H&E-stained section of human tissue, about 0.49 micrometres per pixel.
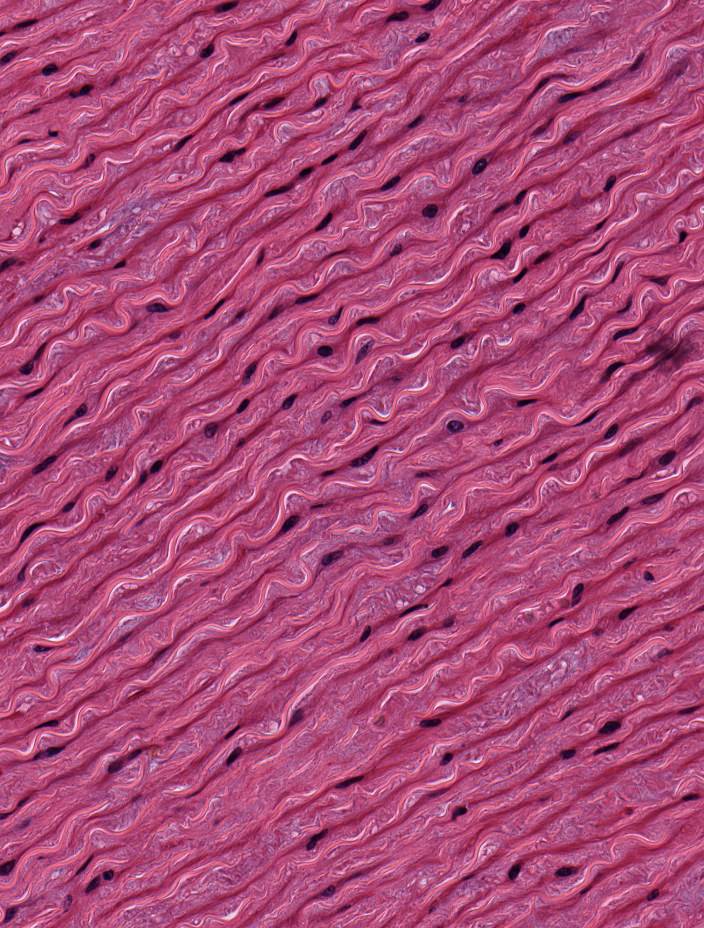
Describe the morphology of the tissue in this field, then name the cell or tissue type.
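Bright pink fibres run a tightly crimped, wavy course, with pale bluish-purple material between the bands. Dark, elongated nuclei lie with their long axes parallel to the fibres. The field contains no epithelium, glands, fat cells or blood vessel lumina. The tissue is aorta.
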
